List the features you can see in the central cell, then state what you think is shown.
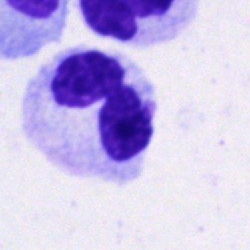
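Approximately round in outline, the cell carries its nucleus toward the upper right. Nucleoli are not visible within the nucleus. The cytoplasm is pale lilac-grey. Cell type: segmented neutrophil.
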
